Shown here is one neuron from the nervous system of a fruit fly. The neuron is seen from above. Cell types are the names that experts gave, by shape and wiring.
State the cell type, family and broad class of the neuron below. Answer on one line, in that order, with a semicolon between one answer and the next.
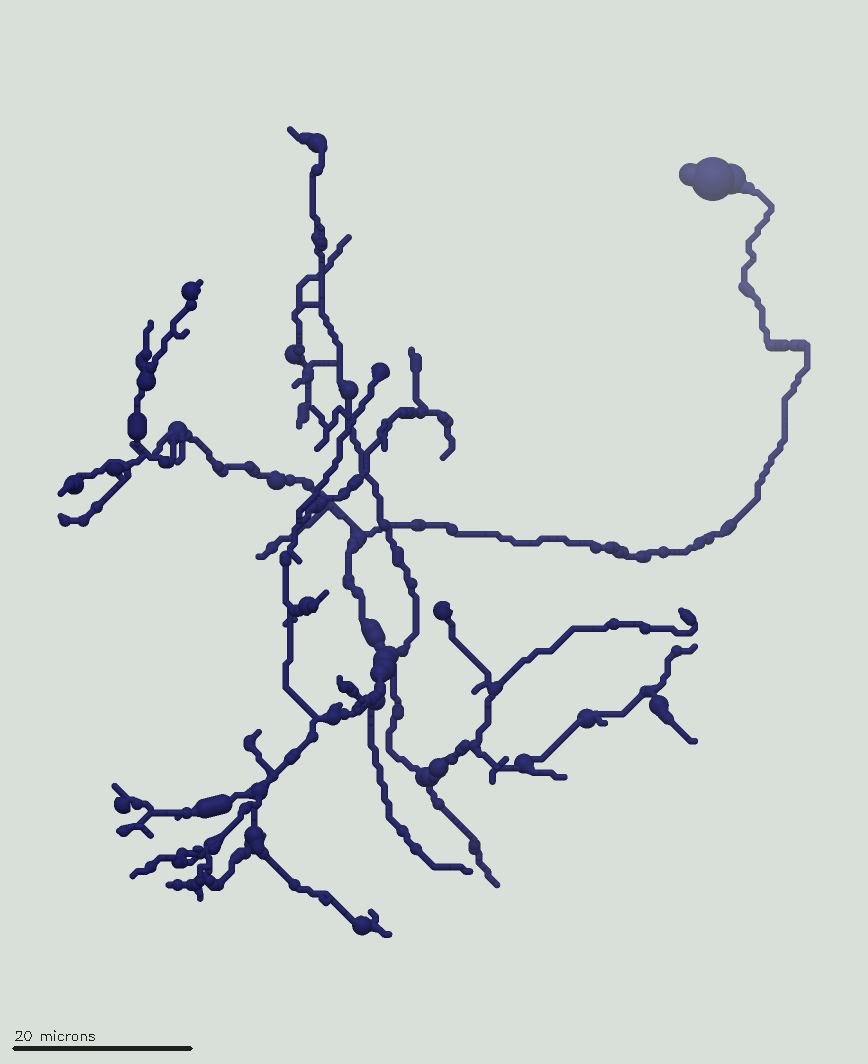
CB3742; hemilineage MX3; central-brain intrinsic neuron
